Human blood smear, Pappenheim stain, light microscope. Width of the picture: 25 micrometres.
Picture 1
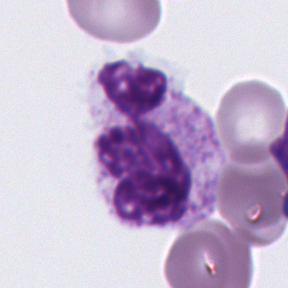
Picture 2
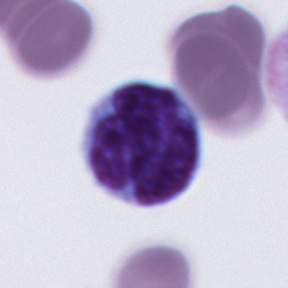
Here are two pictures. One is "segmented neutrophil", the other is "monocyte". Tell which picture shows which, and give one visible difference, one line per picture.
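In picture 1 we see a segmented neutrophil: Fine purple granules are scattered through the cytoplasm.
In picture 2 we see a monocyte: No granules are visible in the cytoplasm.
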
